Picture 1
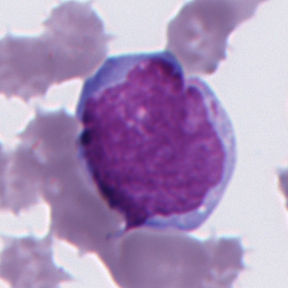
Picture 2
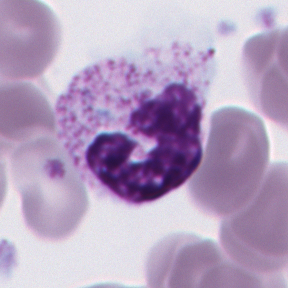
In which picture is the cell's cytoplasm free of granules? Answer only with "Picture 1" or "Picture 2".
Picture 1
